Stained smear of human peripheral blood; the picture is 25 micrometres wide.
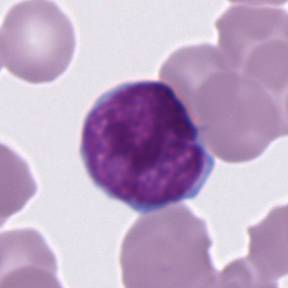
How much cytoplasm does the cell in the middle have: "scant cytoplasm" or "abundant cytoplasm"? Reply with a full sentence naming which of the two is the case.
This cell has scant cytoplasm, no more than a thin rim.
